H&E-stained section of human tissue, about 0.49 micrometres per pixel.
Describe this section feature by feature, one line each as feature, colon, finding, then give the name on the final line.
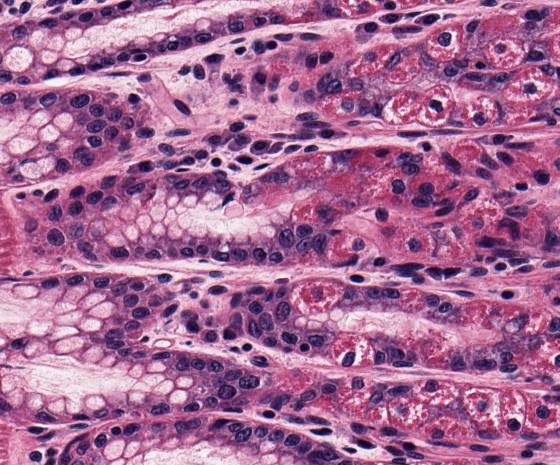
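Left part: glands mainly lined by cells with pale foamy cytoplasm
Left cells: clear, finely vacuolated cytoplasm; dark nuclei pressed to gland base
Right part: predominantly large cells, coarsely granular red-pink cytoplasm, round central nuclei
Stroma: thin strands with small dark elongated nuclei between glands
Section: stomach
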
